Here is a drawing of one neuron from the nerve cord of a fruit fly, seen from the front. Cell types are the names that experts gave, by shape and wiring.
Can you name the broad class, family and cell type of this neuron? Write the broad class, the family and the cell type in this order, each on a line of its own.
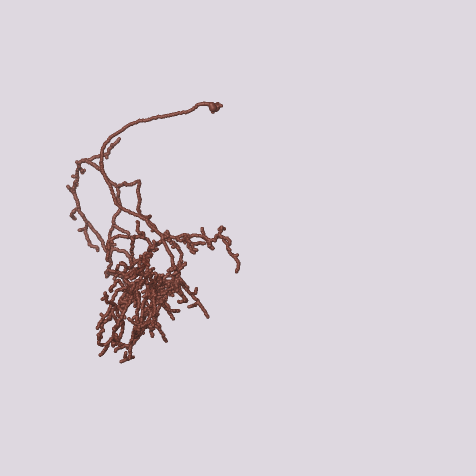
nerve-cord intrinsic neuron
hemilineage 11A
IN11A003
